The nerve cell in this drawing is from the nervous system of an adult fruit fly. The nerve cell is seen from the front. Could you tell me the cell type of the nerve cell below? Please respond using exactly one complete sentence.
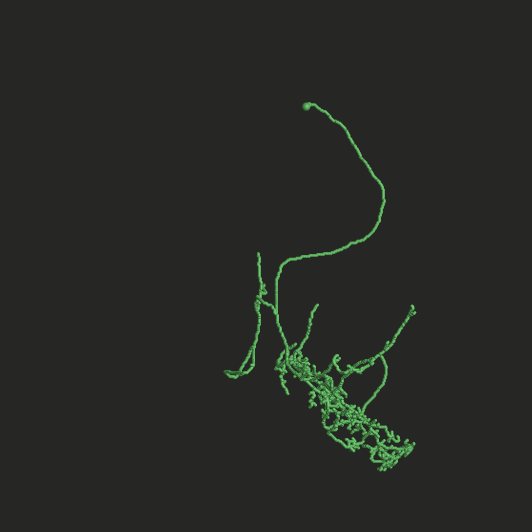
This nerve cell is a cell of type IN23B051.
